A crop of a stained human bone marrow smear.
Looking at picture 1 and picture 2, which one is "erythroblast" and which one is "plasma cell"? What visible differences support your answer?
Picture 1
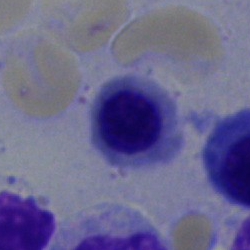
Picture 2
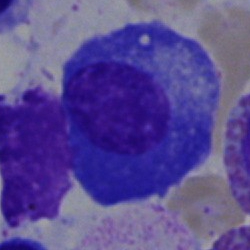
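In picture 1 the cell is an erythroblast; in picture 2 it is a plasma cell. Outline: roughly round in picture 1; irregular in picture 2, with slightly angular, bumpy margins. Cytoplasm colour: pale greyish blue in the erythroblast, deep blue in the plasma cell.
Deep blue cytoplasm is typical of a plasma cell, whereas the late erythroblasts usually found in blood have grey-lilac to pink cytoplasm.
Cytoplasm amount and position: in picture 1 the rim is wider on the right of the nucleus than on the left; in picture 2 the cytoplasm is abundant, forming a broad area widest on the right of the nucleus.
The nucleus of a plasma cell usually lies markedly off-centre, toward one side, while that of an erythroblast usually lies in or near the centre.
Chromatin: dense and dark purple in the erythroblast. Granules: none visible in picture 1, and no distinct ones in picture 2.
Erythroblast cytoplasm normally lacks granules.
Other findings in picture 2: a single small, clear, round vacuole near the top edge of the cytoplasm, and a darker purple nucleated cell touching the left side.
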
